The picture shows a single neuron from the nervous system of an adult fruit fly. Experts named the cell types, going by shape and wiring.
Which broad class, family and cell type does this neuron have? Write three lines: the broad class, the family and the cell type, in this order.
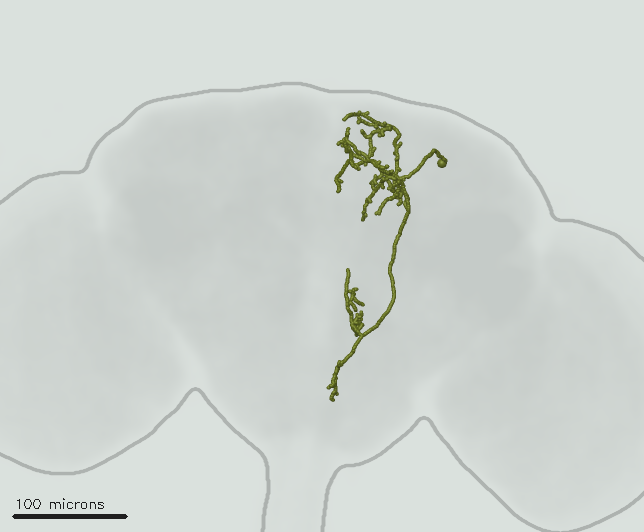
central-brain intrinsic neuron
hemilineage CREa2_ventral
CRE014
